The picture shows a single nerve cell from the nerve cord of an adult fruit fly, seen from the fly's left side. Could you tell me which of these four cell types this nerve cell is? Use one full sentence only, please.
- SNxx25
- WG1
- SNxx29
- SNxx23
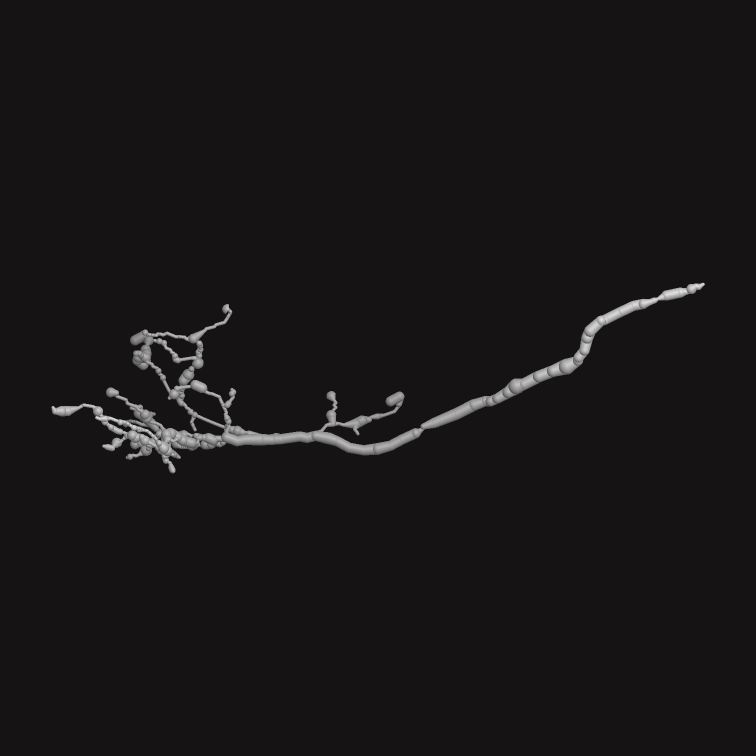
What this nerve cell is, by cell type, is SNxx23.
